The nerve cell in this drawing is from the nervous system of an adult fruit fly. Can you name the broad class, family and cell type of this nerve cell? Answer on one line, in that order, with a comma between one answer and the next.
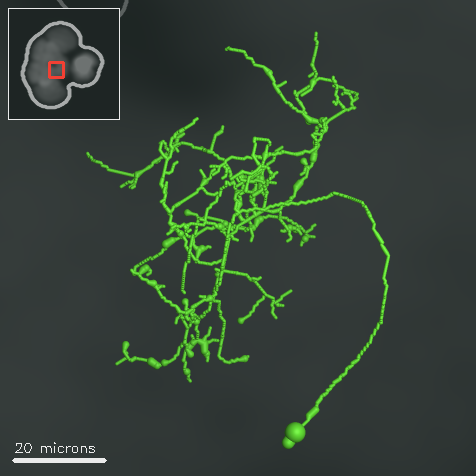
central-brain intrinsic neuron, hemilineage TRdm, GNG261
